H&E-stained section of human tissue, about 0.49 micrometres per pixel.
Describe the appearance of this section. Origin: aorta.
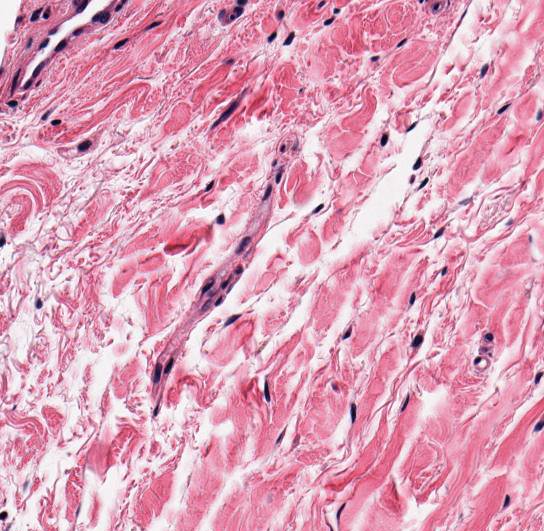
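First, the collagen bundles take a deep pink with eosin. Between those bundles lie sparse nuclei that are slender, dark and spindle-shaped. Epithelium is absent from the whole field. Fat cells are likewise not seen.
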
